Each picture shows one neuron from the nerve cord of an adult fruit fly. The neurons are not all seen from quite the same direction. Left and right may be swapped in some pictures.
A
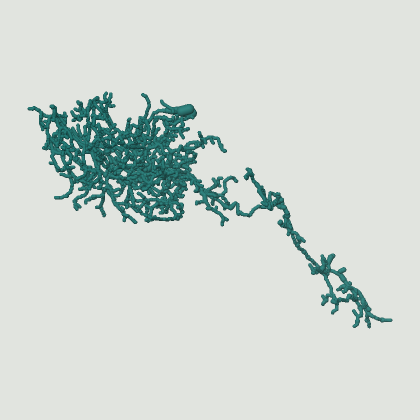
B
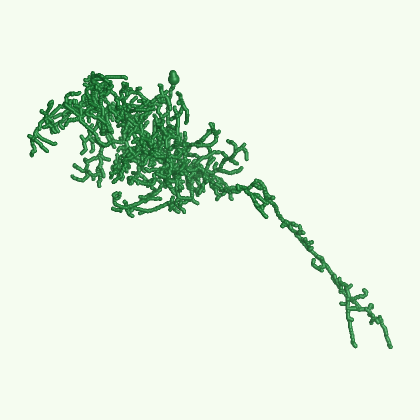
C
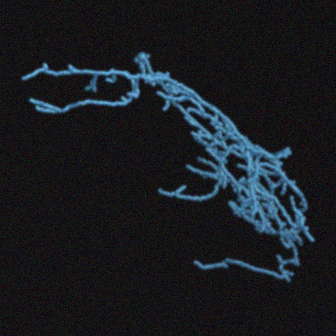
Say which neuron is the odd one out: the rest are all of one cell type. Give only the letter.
C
